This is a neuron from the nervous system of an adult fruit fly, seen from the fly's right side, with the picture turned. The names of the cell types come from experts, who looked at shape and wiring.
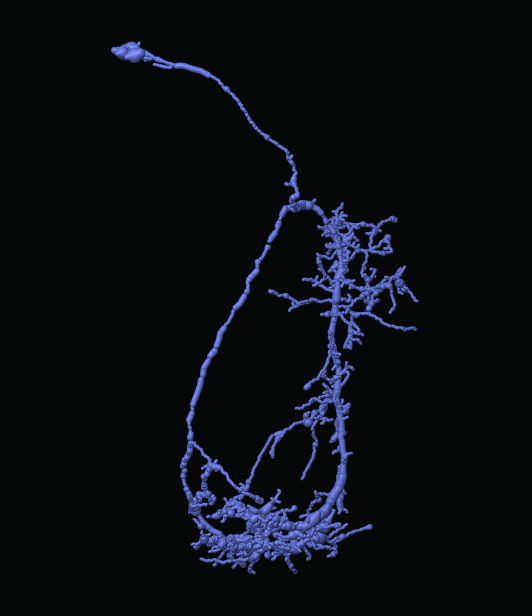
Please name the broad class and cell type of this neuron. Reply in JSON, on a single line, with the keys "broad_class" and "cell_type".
{"broad_class": "central-brain intrinsic neuron", "cell_type": "PS098"}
